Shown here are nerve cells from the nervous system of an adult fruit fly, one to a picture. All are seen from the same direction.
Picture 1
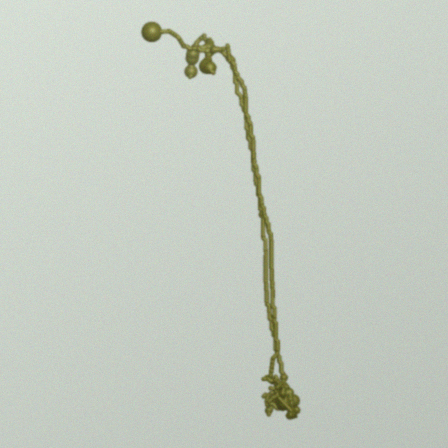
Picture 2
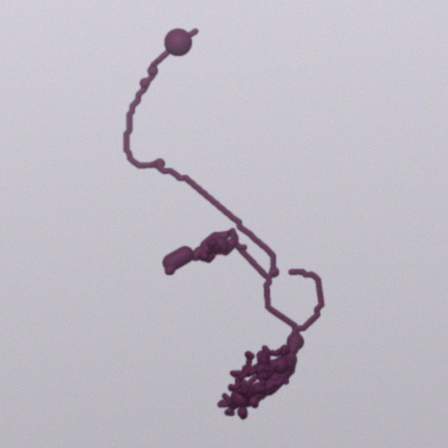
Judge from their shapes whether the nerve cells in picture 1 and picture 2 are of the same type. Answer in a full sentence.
They are of the same cell type.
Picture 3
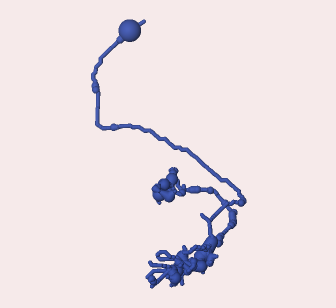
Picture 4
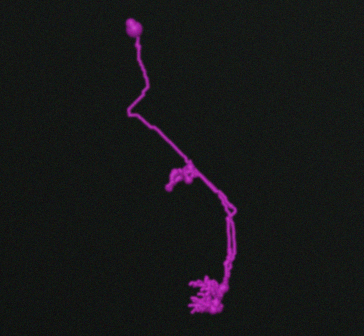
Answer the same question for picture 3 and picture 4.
They are of the same cell type.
